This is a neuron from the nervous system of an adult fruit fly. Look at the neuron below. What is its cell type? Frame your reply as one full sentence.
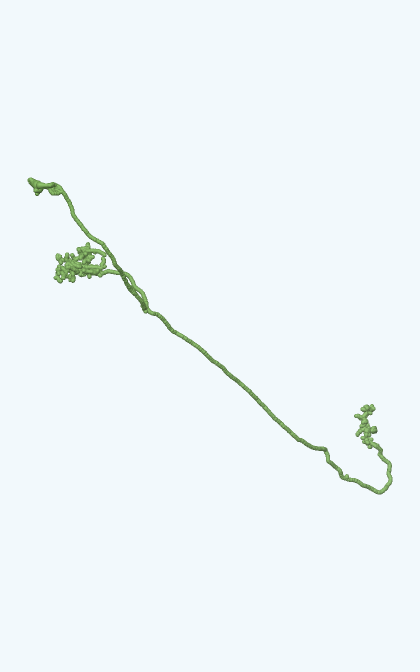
On the level of cell type, this neuron is T3.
